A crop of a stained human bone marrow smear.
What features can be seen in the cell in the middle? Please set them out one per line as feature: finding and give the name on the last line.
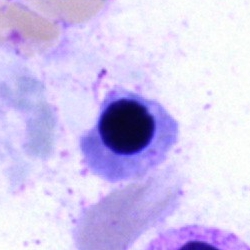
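Chromatin: uniformly dense, almost black, no internal pattern
Cytoplasm: blue, a complete rim around the nucleus
Nuclear position: off-centre, wider cytoplasmic band toward the lower left
Name: erythroblast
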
